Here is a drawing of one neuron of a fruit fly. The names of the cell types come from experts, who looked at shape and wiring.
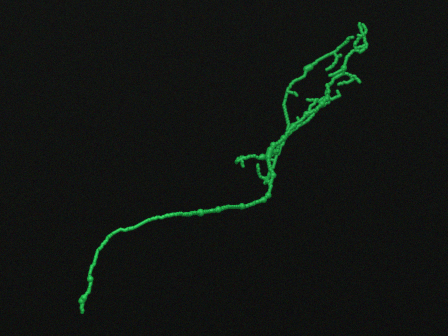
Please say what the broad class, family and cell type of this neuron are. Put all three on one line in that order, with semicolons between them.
sensory neuron entering the nerve cord; class gustatory; WG3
